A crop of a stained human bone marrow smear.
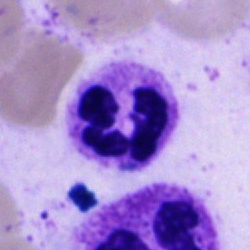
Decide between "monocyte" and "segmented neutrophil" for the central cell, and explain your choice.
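It's a segmented neutrophil. What settles it is the nucleus, which is divided into several separate lobes.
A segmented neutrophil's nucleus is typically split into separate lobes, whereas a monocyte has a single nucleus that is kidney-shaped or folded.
Beyond that, the lobes sit in a ring around a pale central area of the cell, the chromatin is dense and very dark purple, and fine small granules are scattered evenly through the cytoplasm.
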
